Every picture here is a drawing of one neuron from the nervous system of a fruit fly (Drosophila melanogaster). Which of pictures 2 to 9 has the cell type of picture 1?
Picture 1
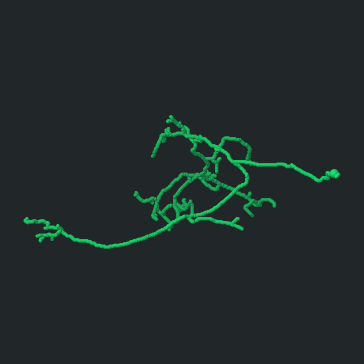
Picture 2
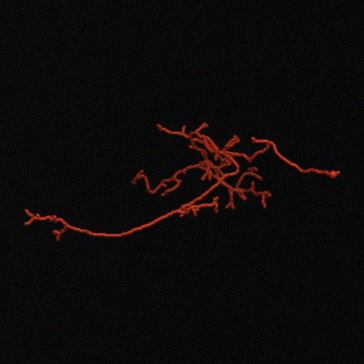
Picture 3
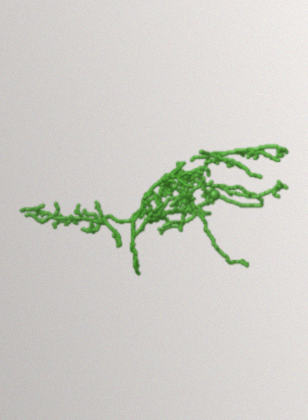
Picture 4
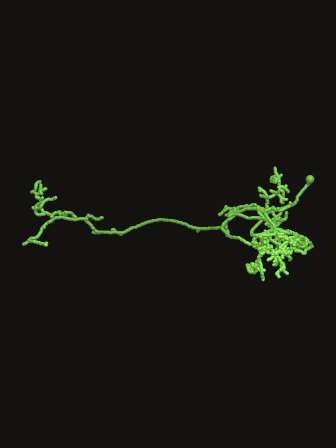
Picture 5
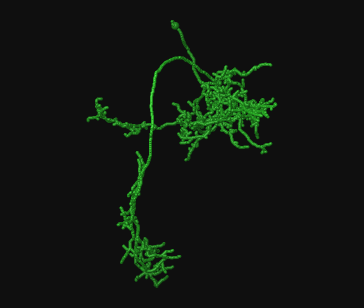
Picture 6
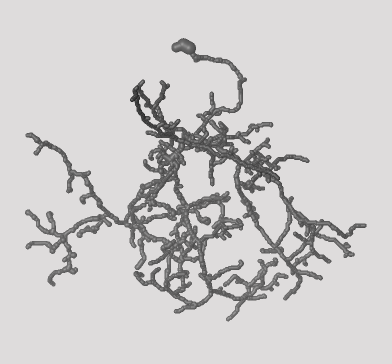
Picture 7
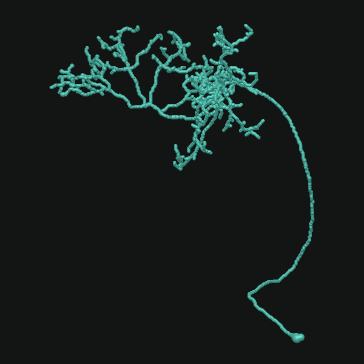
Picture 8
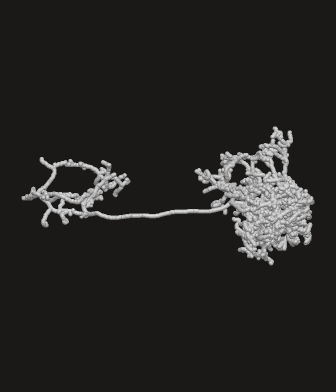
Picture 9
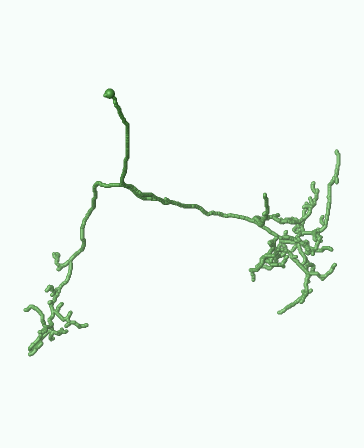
Picture 2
